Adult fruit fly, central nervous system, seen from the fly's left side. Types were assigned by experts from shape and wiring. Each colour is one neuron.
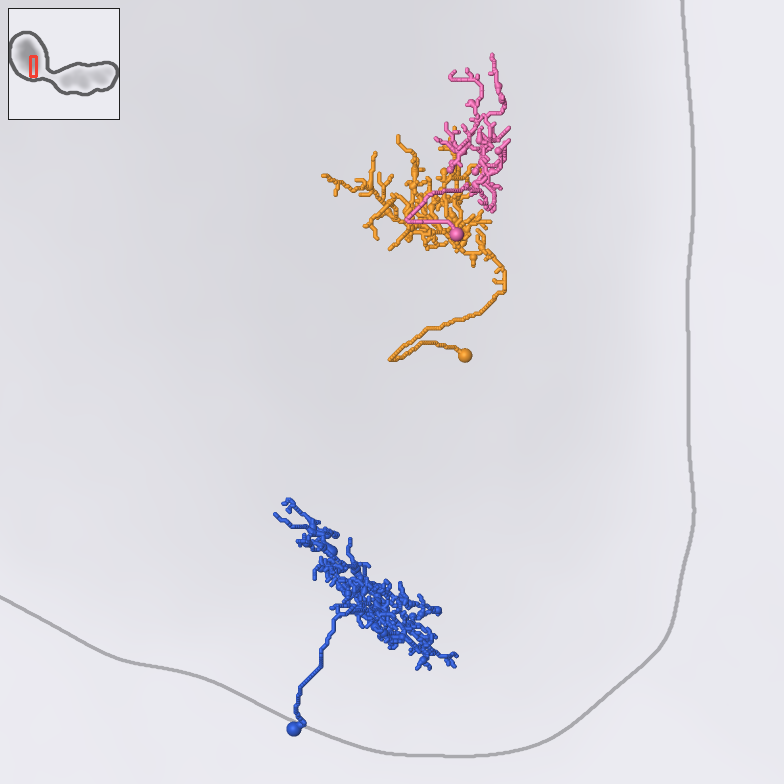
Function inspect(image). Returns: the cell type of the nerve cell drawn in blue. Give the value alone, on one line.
Cm9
